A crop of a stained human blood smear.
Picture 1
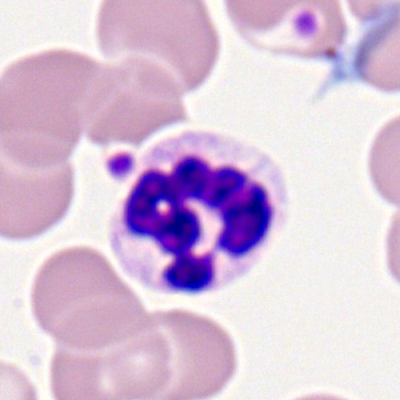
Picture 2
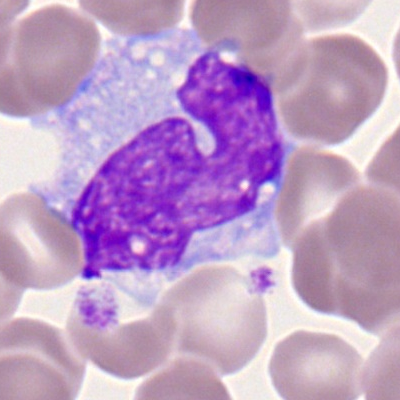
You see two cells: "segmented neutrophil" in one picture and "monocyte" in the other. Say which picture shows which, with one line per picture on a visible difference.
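Picture 1 shows a segmented neutrophil: The cytoplasm contains no vacuoles.
Picture 2 shows a monocyte: Several small clear round vacuoles lie in the cytoplasm, mostly toward the upper left.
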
